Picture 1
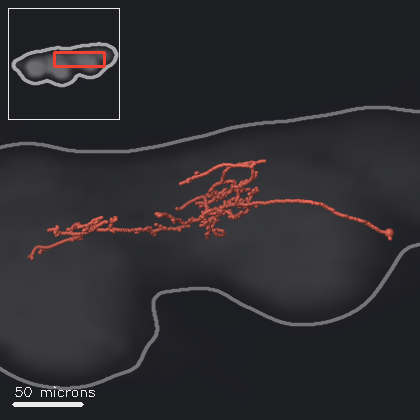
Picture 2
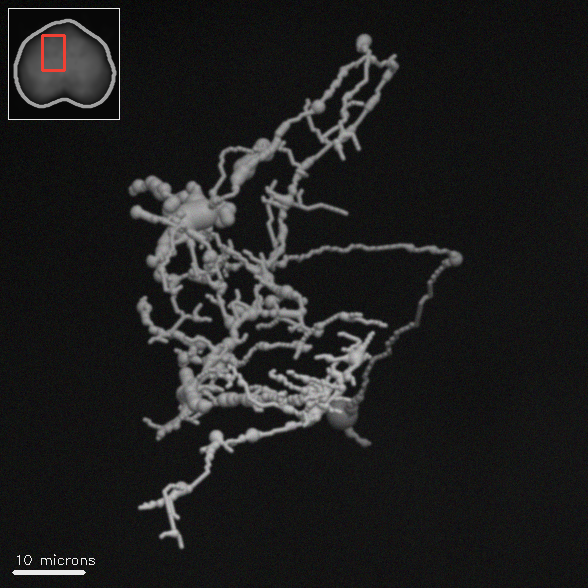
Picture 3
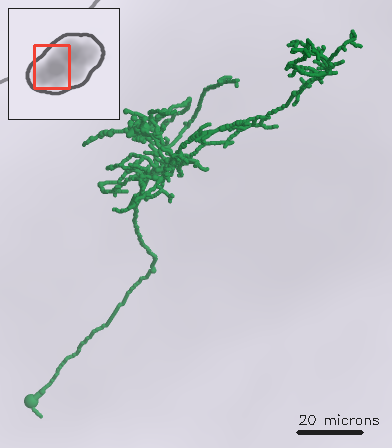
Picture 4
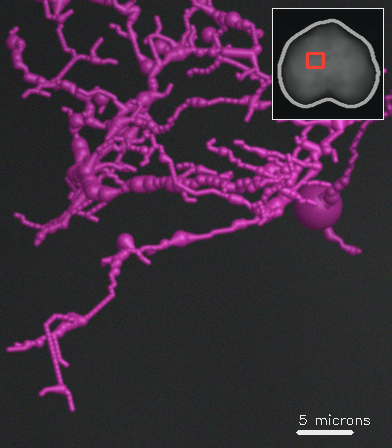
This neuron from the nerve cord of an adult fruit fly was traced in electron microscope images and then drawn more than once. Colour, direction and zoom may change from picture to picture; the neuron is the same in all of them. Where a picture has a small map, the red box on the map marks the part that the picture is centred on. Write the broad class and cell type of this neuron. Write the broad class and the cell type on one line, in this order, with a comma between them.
nerve-cord intrinsic neuron, INXXX347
